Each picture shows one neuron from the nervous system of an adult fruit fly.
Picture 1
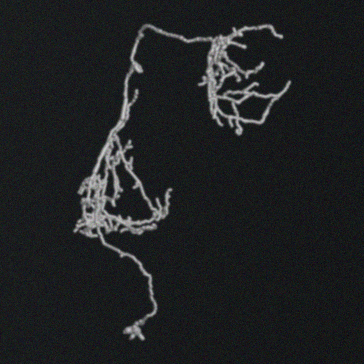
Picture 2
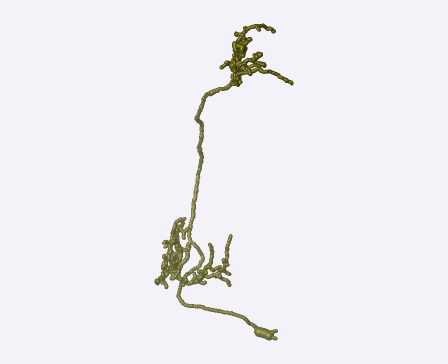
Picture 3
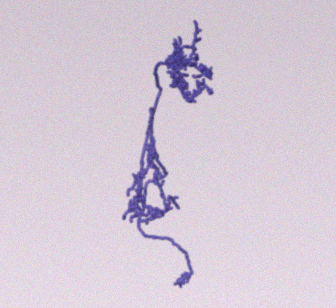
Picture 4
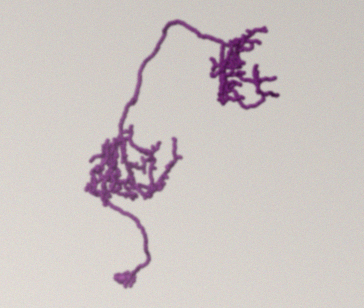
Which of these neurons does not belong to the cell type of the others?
3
